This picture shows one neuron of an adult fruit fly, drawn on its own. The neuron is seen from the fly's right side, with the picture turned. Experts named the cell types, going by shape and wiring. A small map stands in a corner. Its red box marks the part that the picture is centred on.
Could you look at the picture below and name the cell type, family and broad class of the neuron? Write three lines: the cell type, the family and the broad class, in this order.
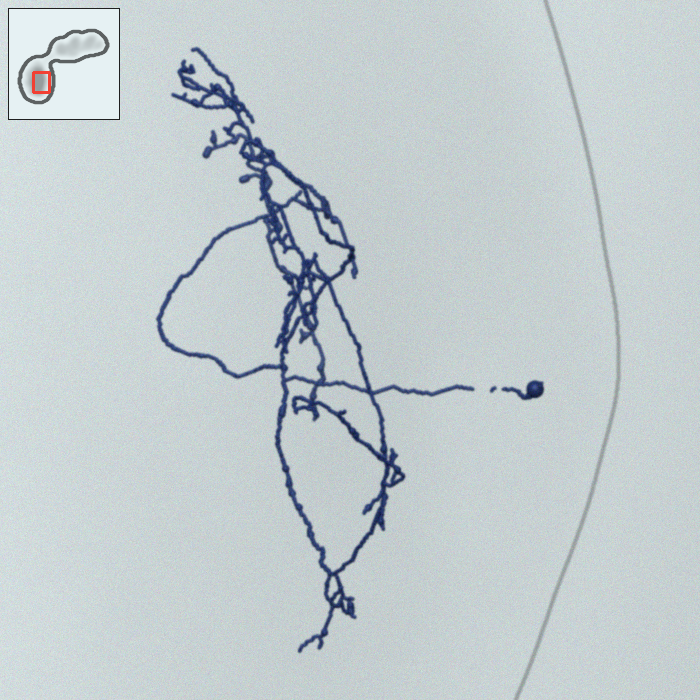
CB4200
hemilineage DM6_central1
central-brain intrinsic neuron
